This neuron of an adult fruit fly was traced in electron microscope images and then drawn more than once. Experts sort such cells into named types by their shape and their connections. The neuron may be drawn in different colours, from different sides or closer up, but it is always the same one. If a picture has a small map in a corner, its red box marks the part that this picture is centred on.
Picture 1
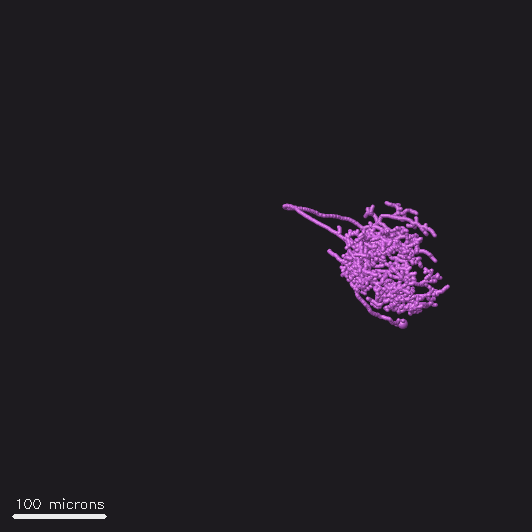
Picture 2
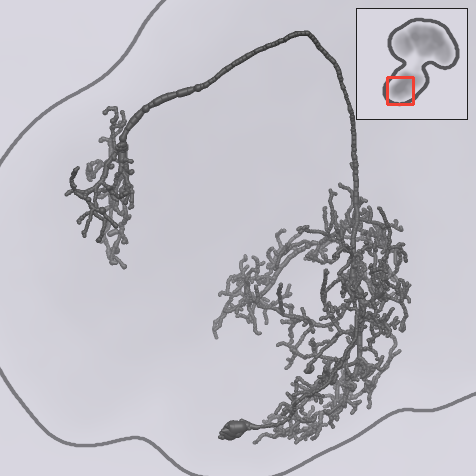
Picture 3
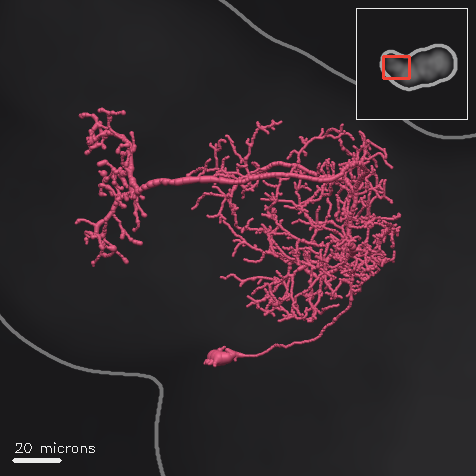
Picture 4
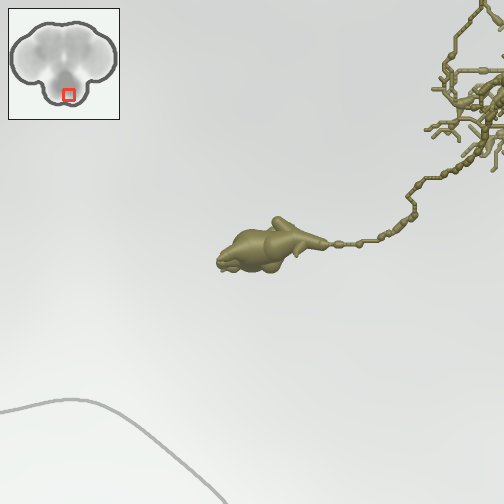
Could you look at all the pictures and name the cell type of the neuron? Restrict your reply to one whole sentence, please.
In terms of cell type, the neuron is IN14B005.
